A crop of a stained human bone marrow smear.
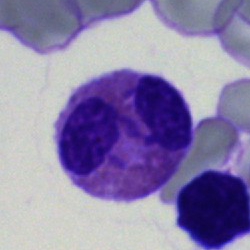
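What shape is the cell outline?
Round, with a smooth edge.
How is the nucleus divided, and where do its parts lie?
Into two separate lobes, one on the left side and one on the upper right side of the cell.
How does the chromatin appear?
Dark purple and densely condensed.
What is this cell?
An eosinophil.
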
